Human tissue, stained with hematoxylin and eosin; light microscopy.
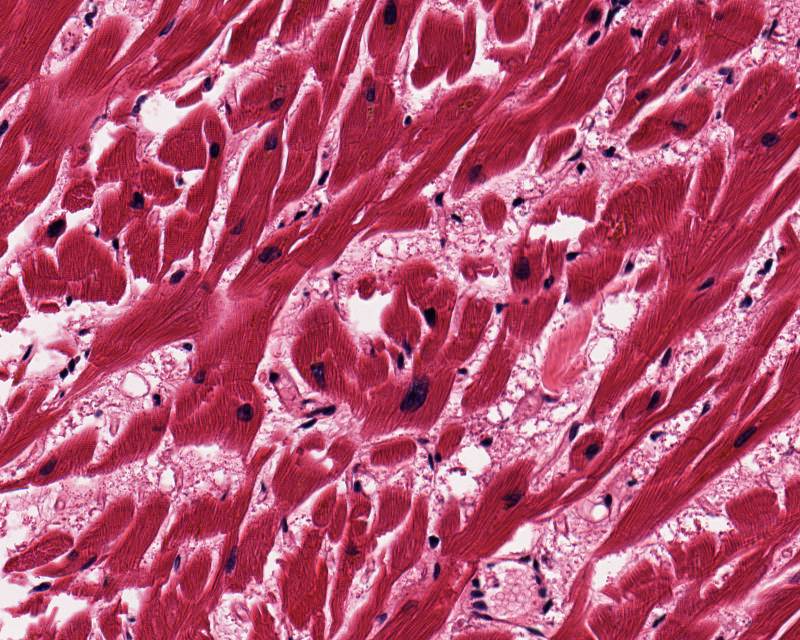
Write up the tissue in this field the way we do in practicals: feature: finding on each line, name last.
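Fibre direction: mainly diagonal, lower left to upper right
Fibre pattern: branching and joining, not separate parallel strands
Fibre nuclei: oval, central
Between fibres: small, dark, elongated nuclei scattered
Name: left ventricle of the heart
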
